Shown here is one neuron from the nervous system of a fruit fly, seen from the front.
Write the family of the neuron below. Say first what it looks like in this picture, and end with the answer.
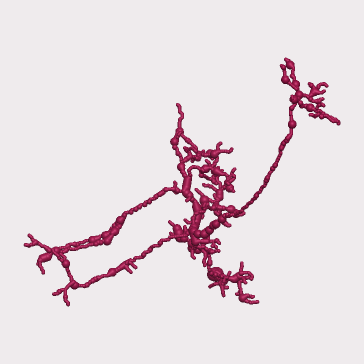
The picture shows dozens of branch ends. In this view it is wider than it is tall. It is an optic-lobe intrinsic neuron. The family is Y.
